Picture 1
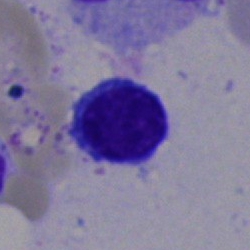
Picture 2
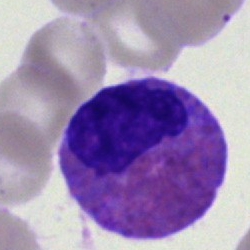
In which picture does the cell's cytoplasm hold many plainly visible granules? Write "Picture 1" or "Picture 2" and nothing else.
Picture 2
